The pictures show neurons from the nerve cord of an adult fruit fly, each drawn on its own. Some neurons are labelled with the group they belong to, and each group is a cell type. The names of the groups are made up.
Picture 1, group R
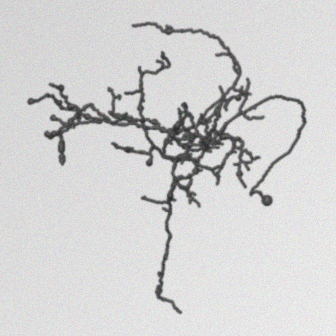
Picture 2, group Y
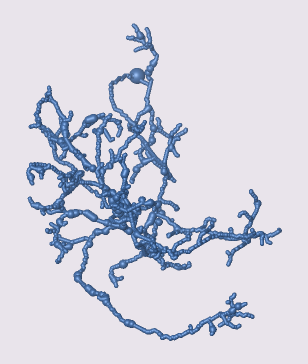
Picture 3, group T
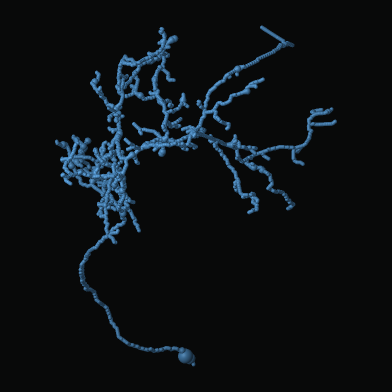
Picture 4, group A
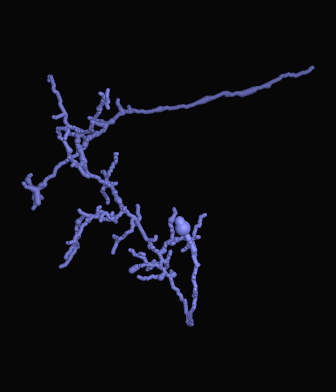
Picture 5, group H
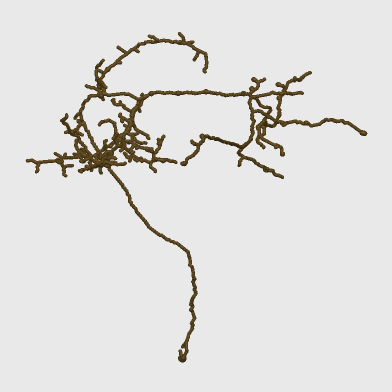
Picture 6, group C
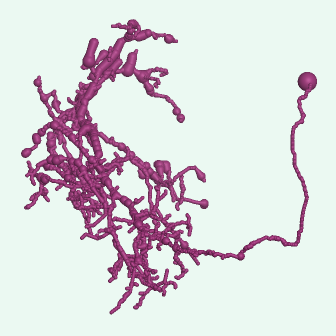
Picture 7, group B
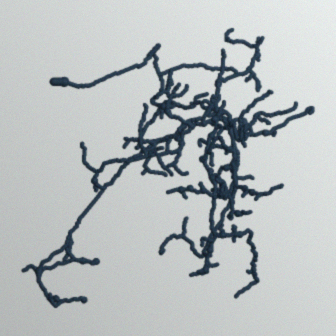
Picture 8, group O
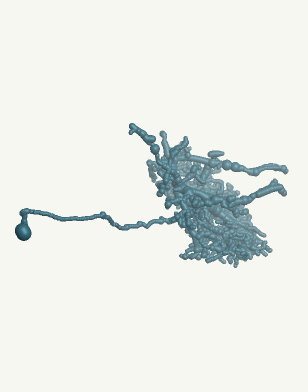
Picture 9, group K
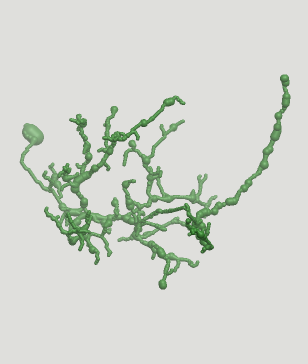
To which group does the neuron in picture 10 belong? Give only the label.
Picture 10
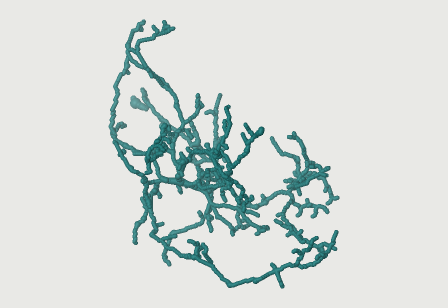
group Y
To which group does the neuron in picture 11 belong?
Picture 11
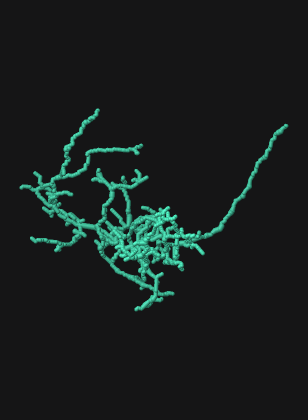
group K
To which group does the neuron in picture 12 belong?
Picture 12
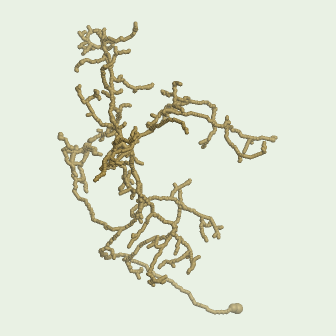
group T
